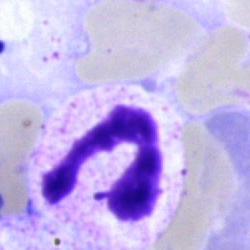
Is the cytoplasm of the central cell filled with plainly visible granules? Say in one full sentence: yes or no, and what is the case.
Yes, this cell has a cytoplasm with many visible granules.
